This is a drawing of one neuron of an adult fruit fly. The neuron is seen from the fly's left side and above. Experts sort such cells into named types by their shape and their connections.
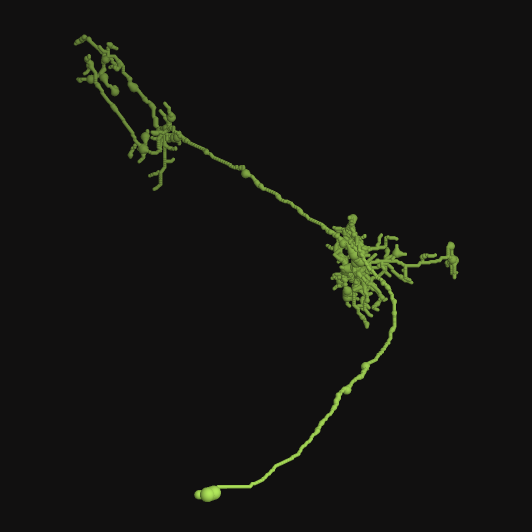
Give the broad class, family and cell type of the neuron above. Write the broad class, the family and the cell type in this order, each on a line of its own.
optic-lobe intrinsic neuron
TmY
TmY20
